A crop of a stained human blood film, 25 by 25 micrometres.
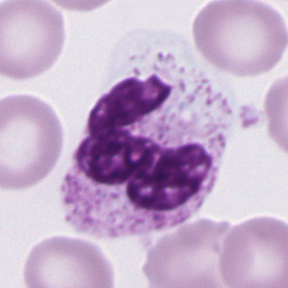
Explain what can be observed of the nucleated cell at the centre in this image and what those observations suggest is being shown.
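This one measures about 14 micrometres across. Its uppermost nuclear lobe is elongated and lies across the top of the nuclear mass. The chromatin is dark purple and coarsely clumped, with small paler patches between the clumps, and no nucleoli show. Up top, the cytoplasm is paler and carries fewer granules than lower down. It's a segmented neutrophil.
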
